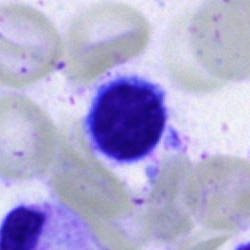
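Lymphocyte. Nucleus occupies almost the entire cell; no nucleoli visible. Cytoplasm no more than a very thin rim. No granules seen.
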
